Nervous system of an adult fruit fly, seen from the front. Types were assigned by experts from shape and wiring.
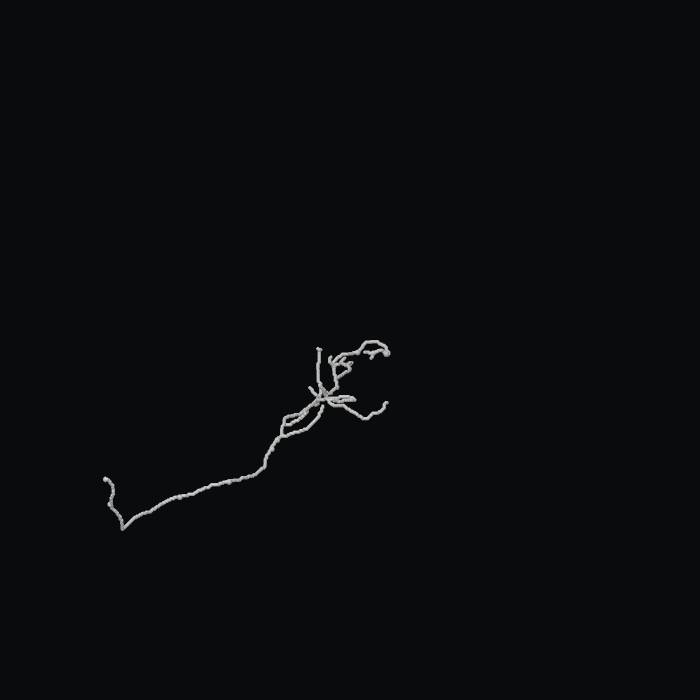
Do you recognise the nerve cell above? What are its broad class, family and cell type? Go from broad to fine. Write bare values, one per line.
sensory neuron entering the nerve cord
class mechanosensory proprioceptive
SNpp22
